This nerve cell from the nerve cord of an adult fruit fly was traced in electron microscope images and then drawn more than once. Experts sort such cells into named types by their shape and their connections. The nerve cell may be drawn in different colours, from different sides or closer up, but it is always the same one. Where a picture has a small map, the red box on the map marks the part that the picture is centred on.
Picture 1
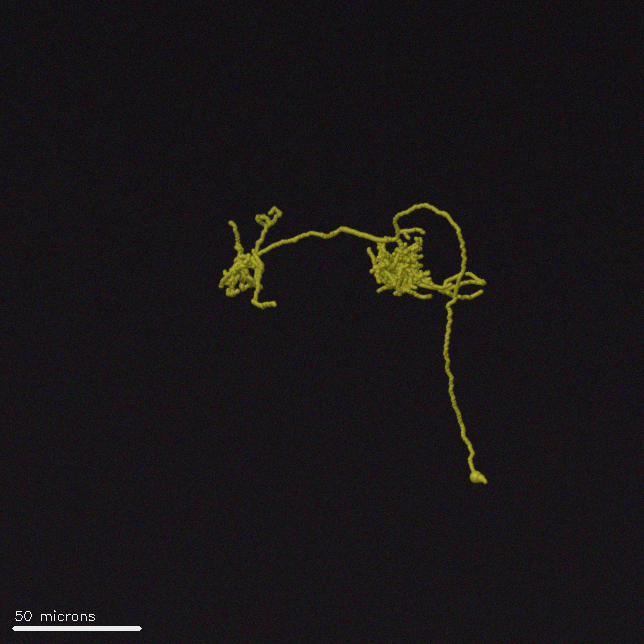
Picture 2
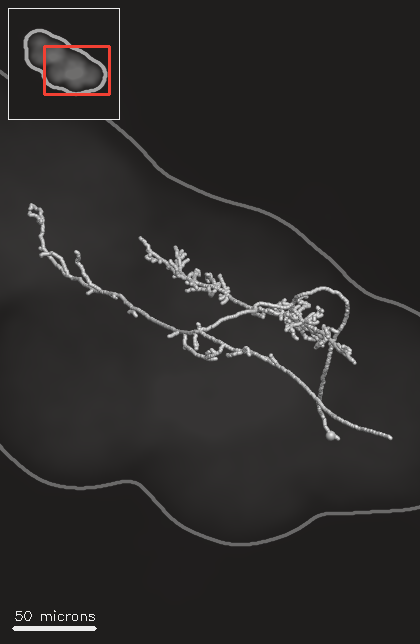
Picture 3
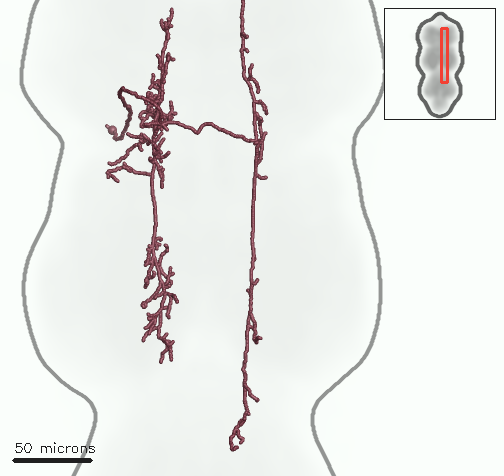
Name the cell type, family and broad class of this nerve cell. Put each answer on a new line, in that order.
AN06A041
hemilineage 06A
ascending neuron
